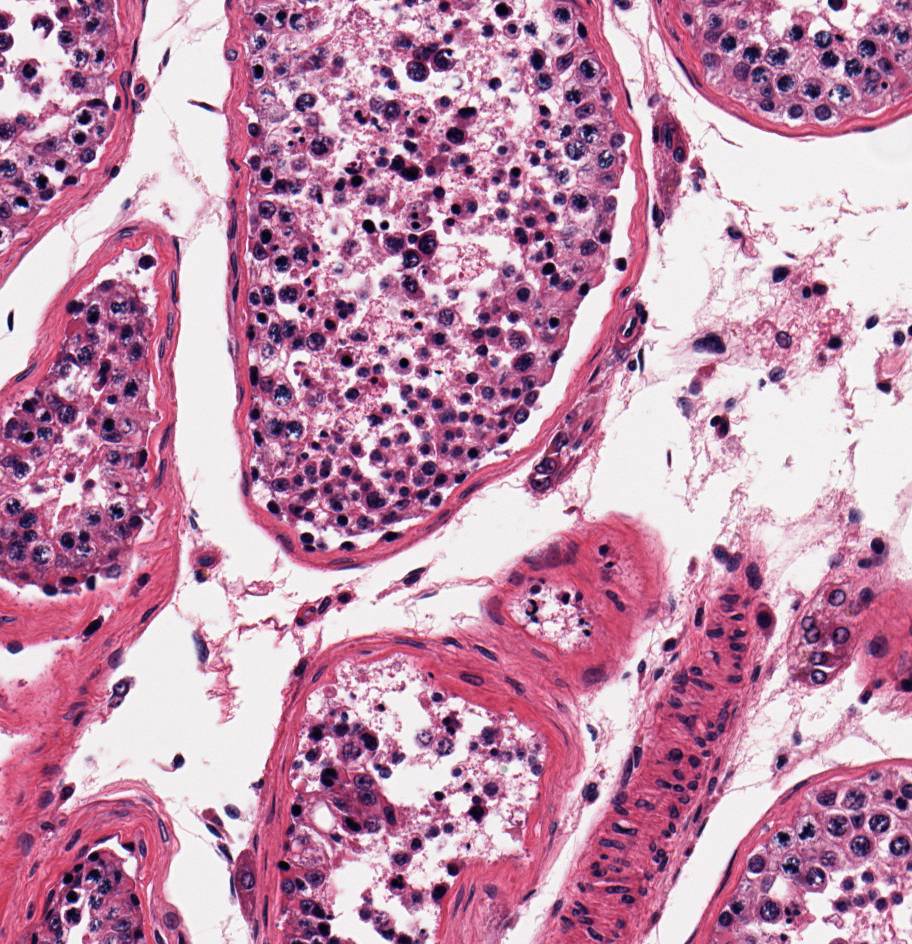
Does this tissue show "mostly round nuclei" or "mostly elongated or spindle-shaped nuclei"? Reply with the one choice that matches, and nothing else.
Mostly round nuclei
